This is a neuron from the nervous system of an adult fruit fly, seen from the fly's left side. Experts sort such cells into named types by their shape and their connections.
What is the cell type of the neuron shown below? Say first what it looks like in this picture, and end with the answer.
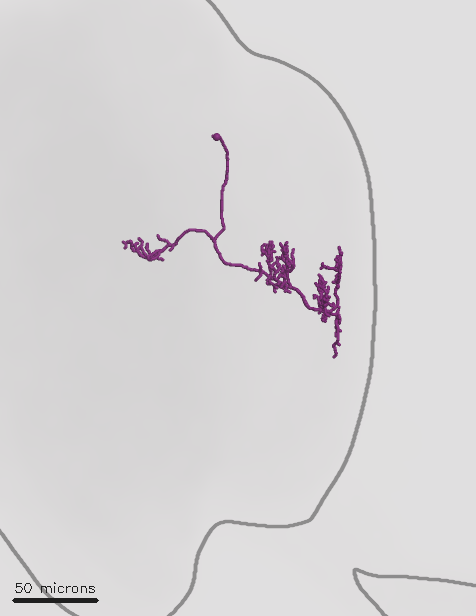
The cell body is at the top of the picture. From top to bottom in the picture it spans about 130 microns. It is a visual projection neuron. The cell type is LPLC2.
